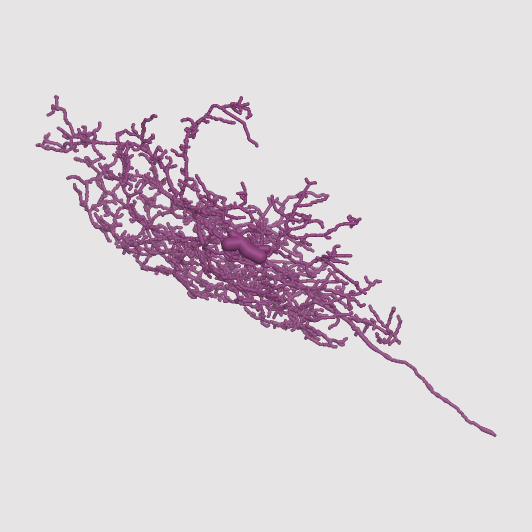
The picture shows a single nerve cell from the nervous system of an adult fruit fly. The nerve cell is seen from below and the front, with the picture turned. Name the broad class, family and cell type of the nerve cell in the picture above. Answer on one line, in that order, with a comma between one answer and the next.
motor neuron of the nerve cord, MNml, MNml81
